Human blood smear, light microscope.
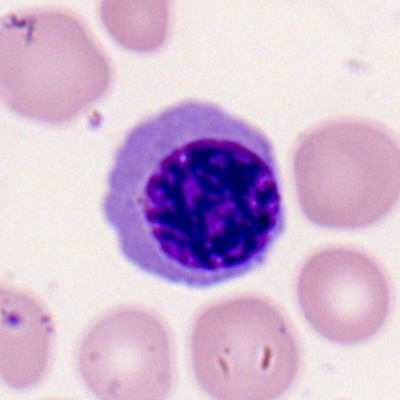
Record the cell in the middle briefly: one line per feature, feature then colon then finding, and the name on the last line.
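Chromatin: dark purple, coarsely clumped
Nucleus: sits toward the right, so notice the wider rim of cytoplasm on the left
Vacuoles: none seen in the cytoplasm
Outline: slightly irregular, not a smooth circle
Name: erythroblast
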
